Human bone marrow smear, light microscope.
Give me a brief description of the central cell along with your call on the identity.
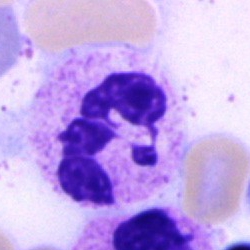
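Roughly round in outline, the cell has dark purple, densely clumped chromatin. The nucleus contains no visible nucleoli, and the cytoplasm contains no vacuoles. The cell is a segmented neutrophil.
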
